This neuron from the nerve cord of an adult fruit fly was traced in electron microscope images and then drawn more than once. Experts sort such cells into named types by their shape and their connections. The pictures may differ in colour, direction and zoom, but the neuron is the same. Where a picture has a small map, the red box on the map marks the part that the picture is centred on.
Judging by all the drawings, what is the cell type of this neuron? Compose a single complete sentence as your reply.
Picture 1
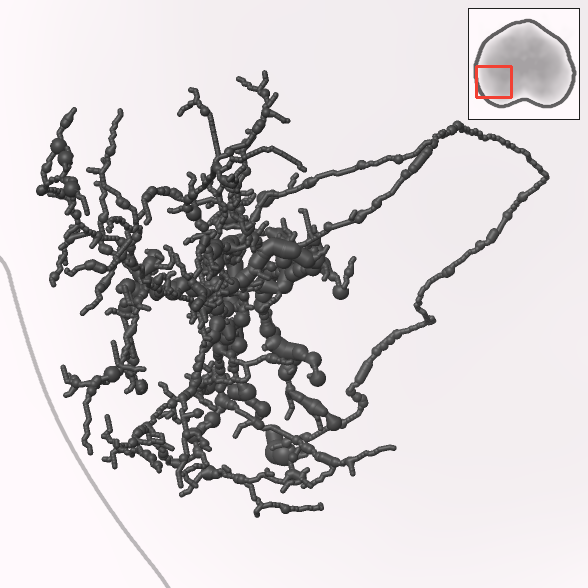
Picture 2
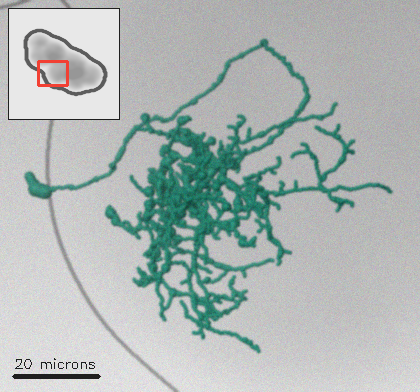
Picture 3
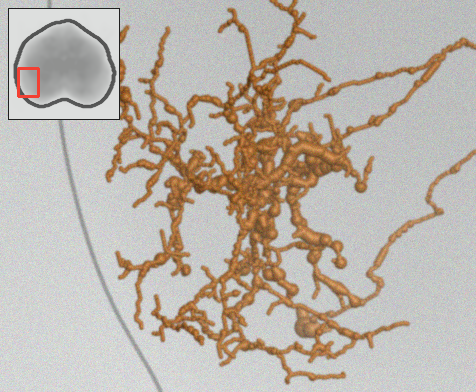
The cell type held by this neuron is IN21A035.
